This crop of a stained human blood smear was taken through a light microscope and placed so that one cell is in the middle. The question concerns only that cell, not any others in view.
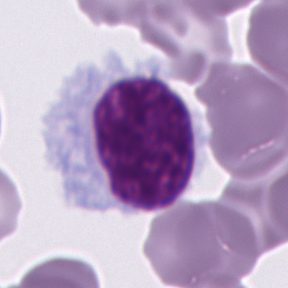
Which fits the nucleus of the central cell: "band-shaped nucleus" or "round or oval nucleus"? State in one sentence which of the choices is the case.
What the nucleus forms is one compact round or oval mass.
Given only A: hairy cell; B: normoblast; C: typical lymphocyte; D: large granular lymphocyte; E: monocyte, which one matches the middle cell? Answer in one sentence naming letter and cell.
Here the right option is A, as the cell in the middle is a hairy cell.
